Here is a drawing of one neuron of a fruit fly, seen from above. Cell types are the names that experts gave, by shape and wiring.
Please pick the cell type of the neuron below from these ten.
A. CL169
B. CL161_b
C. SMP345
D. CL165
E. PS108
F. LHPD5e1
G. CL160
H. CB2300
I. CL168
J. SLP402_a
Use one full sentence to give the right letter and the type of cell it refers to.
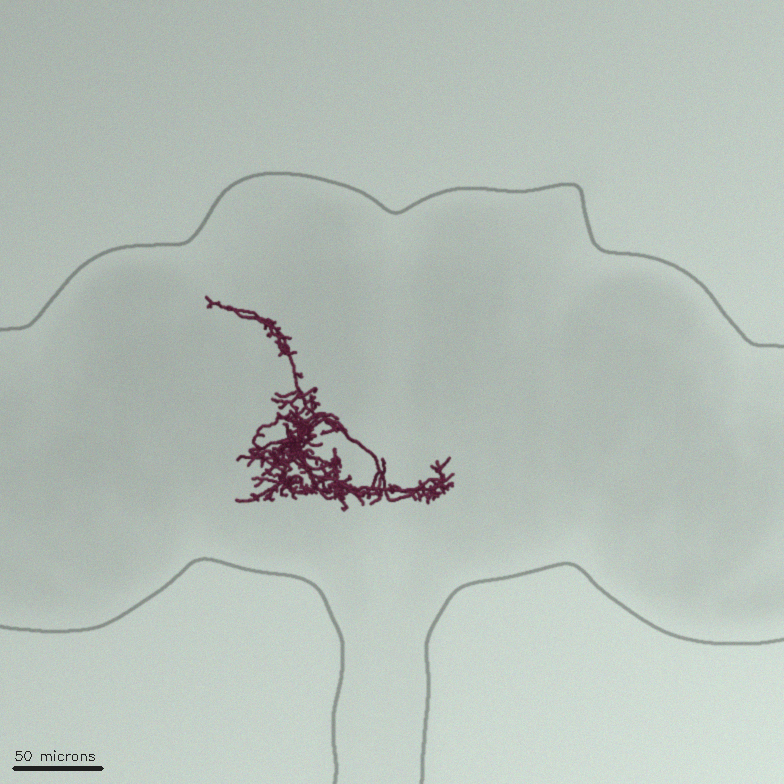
It is as PS108, option E, that the neuron is typed.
